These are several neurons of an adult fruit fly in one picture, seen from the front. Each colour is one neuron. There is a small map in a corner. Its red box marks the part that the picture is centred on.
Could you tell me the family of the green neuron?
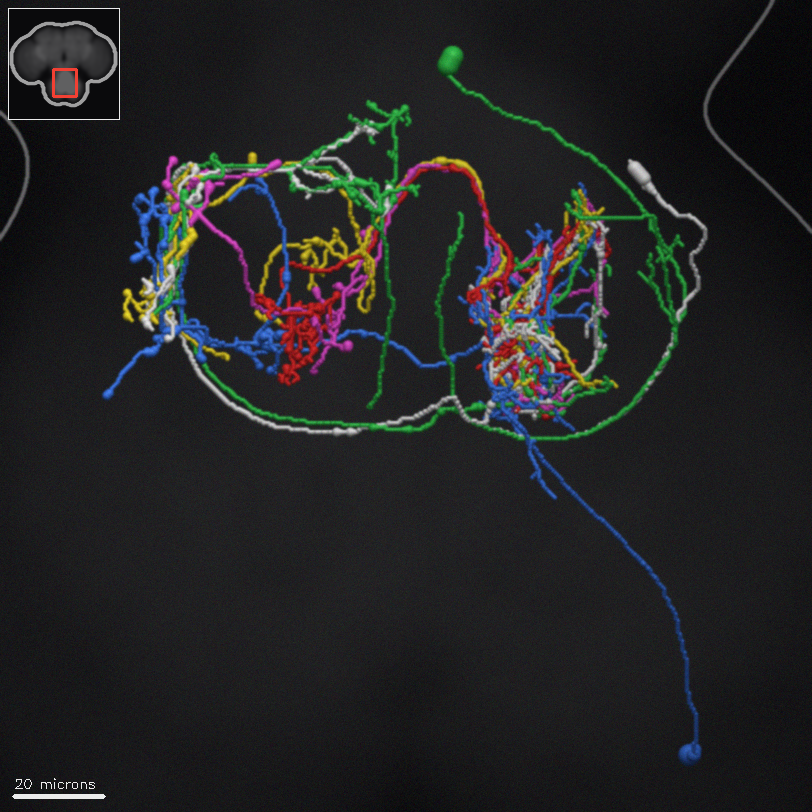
hemilineage 19B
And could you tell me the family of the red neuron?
hemilineage 06A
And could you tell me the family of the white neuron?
hemilineage 19B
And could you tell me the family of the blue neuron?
hemilineage 07B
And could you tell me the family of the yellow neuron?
hemilineage 06A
